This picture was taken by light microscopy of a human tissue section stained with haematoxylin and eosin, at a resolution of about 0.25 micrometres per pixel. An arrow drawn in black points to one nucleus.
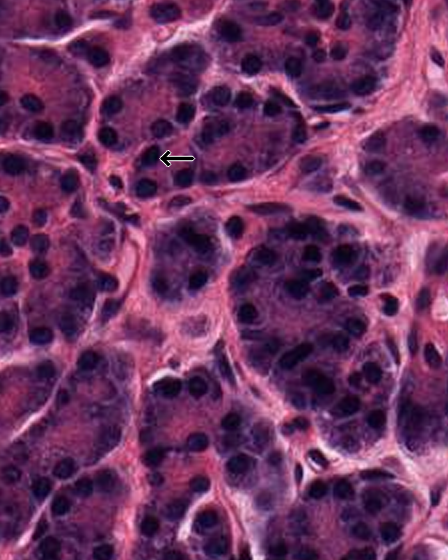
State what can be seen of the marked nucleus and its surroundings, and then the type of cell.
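The nucleus is round to slightly oval, darkly and evenly stained, with a smooth edge. The nucleus lies near the outer edge of its cell group, close to the thin pink fibrous border around that group. The cytoplasm is pink-purple and finely granular, with no clear vacuoles. The cell is part of a rounded cluster of tightly packed cells with similar dark nuclei, and thin pink fibrous strands separate this cluster from neighbouring clusters. The marked cell is a pancreatic acinar cell.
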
